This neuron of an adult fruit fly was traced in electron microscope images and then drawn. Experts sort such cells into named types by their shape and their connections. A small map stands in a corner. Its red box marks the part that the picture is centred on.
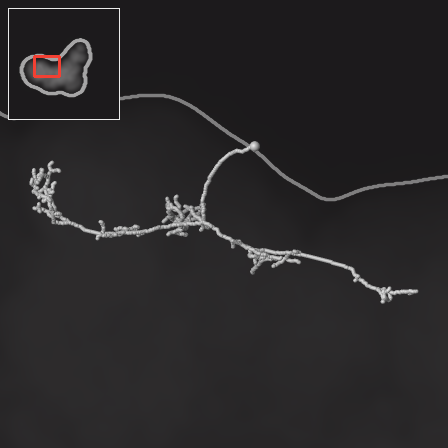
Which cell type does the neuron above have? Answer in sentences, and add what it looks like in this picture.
Its cell type is CB1808. It is a central-brain intrinsic neuron. In this view it is wider than it is tall.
